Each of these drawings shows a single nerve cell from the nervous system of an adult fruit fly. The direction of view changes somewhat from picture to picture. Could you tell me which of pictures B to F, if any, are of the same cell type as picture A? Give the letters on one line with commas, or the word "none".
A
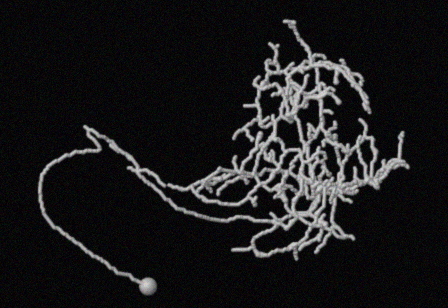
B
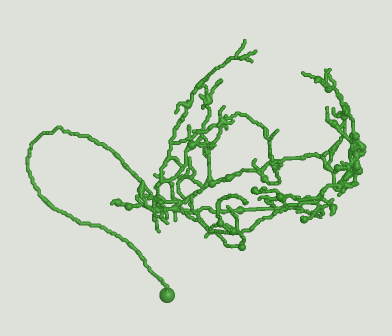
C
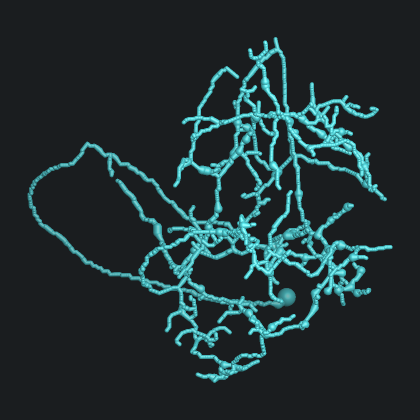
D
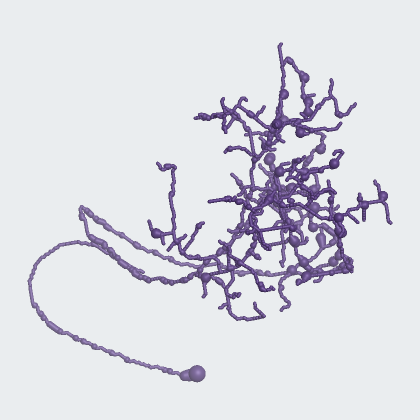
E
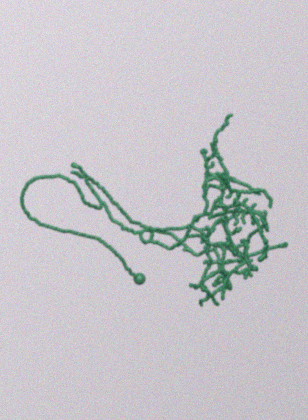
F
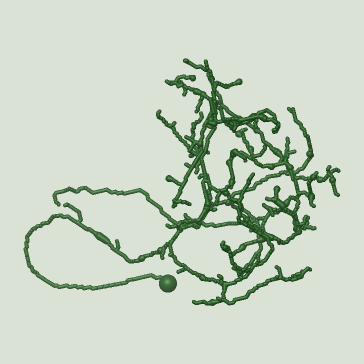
C, D, E, F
